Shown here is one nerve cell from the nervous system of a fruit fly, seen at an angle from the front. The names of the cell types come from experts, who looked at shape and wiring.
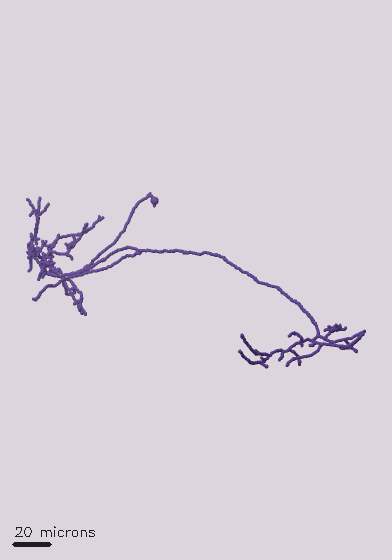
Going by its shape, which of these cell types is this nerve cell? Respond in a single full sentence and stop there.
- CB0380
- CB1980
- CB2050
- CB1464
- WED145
Typed by cell type, the nerve cell is CB1980.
